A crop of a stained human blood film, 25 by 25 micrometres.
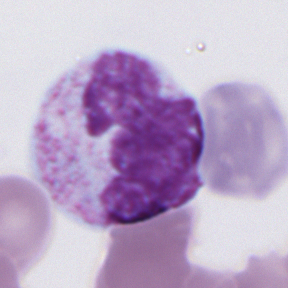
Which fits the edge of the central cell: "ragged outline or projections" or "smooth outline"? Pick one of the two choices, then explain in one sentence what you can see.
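Smooth outline. The cell outline is round and smooth.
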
